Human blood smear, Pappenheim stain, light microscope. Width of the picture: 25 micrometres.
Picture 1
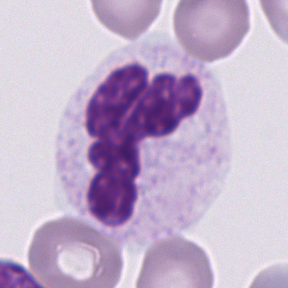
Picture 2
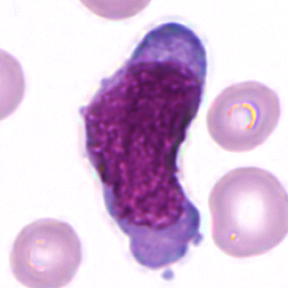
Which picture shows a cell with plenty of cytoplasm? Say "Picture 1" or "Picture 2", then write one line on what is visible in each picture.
Picture 1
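Picture 1: The cytoplasm is abundant and pale pinkish-lilac.
Picture 2: The nucleus fills most of the cell's area.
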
